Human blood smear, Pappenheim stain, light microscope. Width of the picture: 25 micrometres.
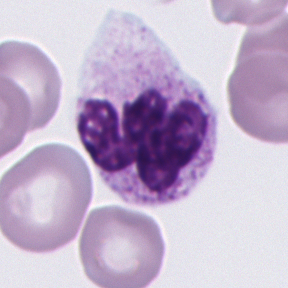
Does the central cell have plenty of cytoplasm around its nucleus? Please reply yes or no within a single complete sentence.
Yes, its cytoplasm is plentiful around the nucleus.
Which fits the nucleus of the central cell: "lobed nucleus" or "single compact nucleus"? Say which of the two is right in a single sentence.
In this cell, the nucleus is divided into separate lobes.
